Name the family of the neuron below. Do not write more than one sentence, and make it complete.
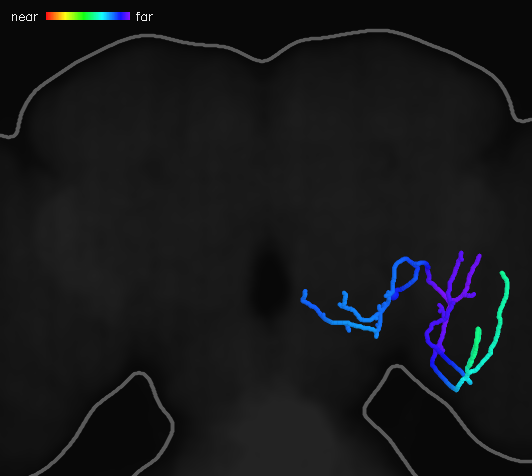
The neuron is counted in family LoVC.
